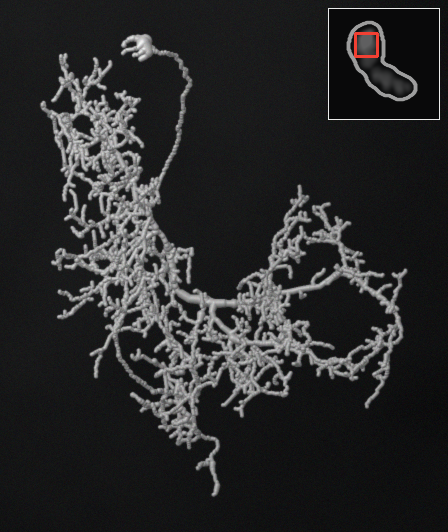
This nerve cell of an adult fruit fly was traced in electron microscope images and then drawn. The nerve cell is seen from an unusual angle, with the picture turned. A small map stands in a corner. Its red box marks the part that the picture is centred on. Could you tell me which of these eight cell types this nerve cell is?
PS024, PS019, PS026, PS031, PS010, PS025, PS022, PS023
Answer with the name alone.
PS010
